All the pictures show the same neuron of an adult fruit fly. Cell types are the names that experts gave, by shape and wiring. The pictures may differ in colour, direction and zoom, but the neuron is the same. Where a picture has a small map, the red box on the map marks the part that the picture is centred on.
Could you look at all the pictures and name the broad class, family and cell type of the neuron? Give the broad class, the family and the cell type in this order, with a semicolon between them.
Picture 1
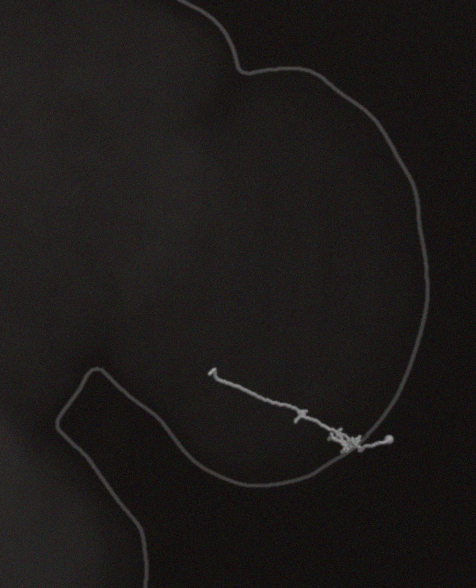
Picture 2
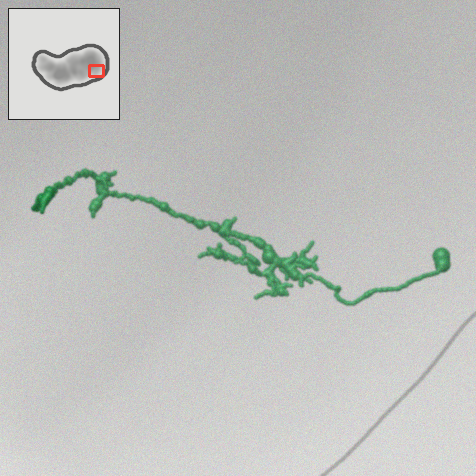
optic-lobe intrinsic neuron; Tm; Tm2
